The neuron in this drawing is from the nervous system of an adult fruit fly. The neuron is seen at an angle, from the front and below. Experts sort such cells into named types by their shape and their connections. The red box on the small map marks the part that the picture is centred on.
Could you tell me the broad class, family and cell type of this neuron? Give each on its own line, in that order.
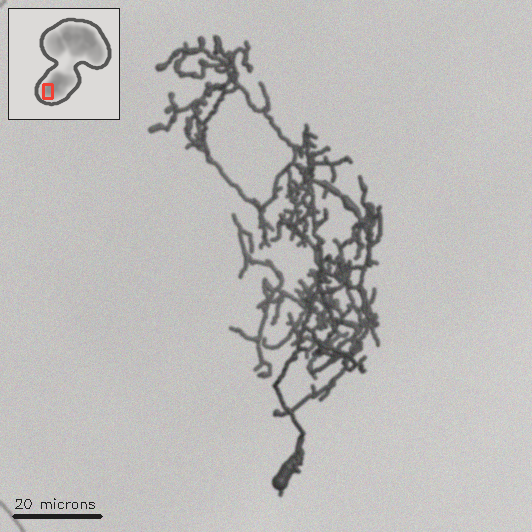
nerve-cord intrinsic neuron
hemilineage 06A
IN06A064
